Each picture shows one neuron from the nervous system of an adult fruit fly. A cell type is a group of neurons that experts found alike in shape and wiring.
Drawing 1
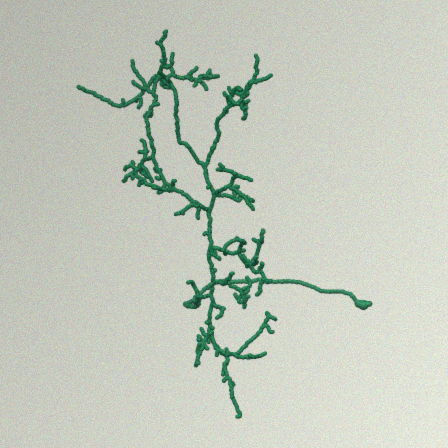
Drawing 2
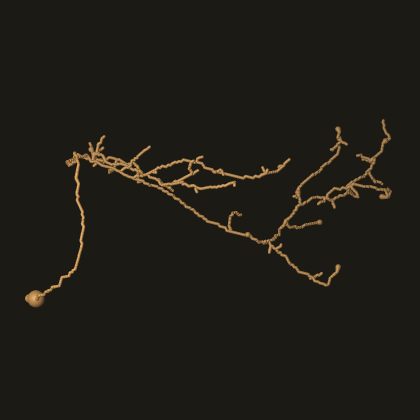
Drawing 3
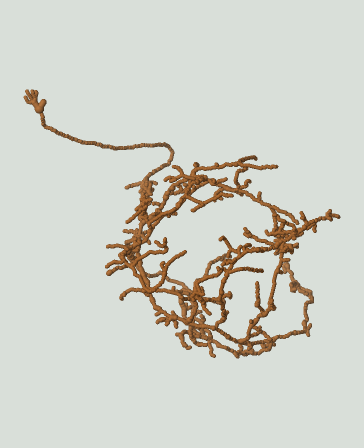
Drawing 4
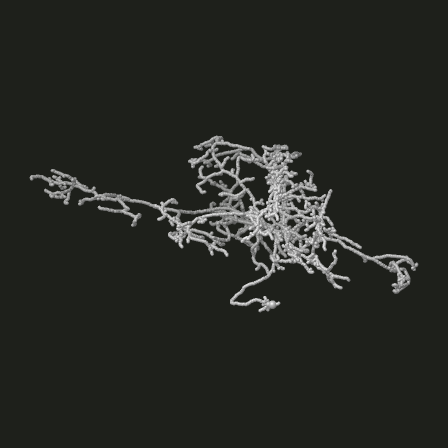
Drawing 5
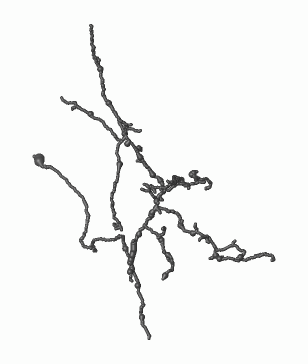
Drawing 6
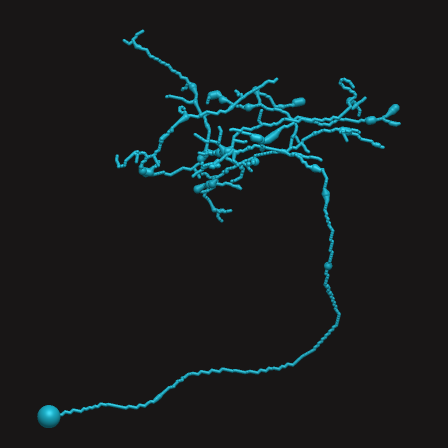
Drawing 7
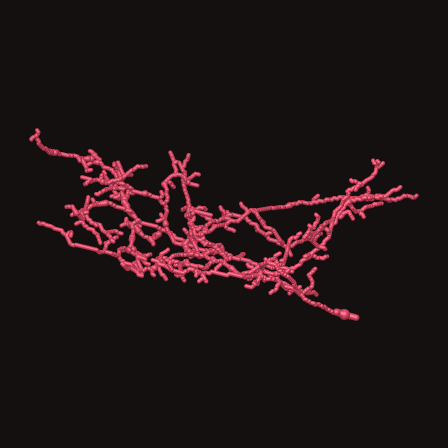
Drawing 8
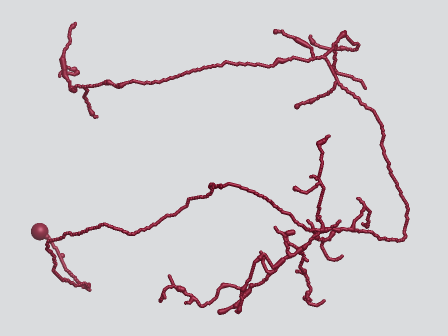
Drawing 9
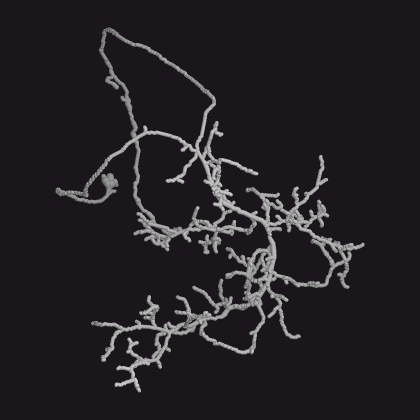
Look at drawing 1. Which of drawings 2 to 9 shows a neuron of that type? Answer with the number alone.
5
